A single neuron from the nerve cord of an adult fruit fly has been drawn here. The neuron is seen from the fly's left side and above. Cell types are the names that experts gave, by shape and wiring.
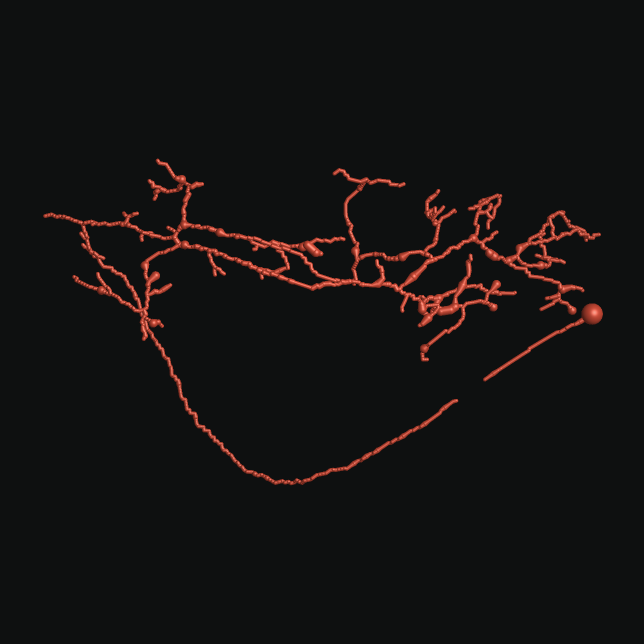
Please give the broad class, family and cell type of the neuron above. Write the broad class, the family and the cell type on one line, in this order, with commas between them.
nerve-cord intrinsic neuron, hemilineage 08A, IN08A031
